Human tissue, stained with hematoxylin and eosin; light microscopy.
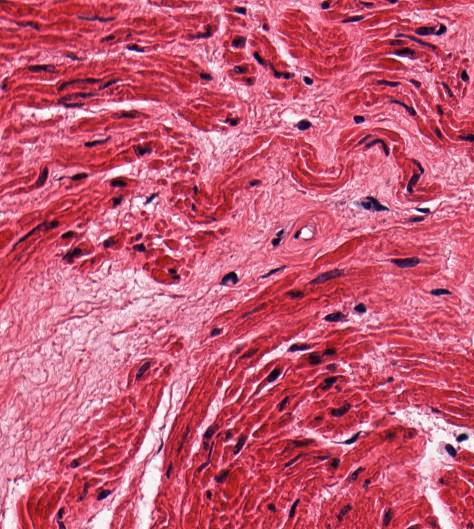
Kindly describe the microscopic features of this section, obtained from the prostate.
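Deeply eosinophilic muscle fibre bundles interweave in different directions across the field. Nuclei: elongated, dark-staining, lying along the fibres. Mid-left, some bundles are cut across, with rounded profiles. One small vessel with a narrow open lumen lies in connective tissue near the centre.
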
